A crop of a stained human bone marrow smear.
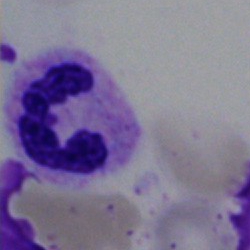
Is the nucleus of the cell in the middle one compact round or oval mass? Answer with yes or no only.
No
